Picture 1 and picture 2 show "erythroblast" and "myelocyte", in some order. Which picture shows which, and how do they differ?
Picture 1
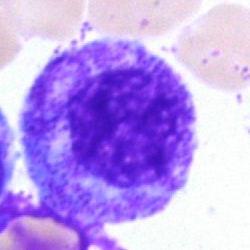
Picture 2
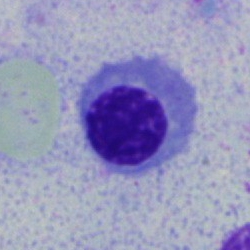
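In picture 1 the cell is a myelocyte; in picture 2 it is an erythroblast. The myelocyte's nucleus sits off-centre toward the right side, and its cytoplasm is widest on the left. To the left of the nucleus, a pale, weakly stained zone lies within that cytoplasm.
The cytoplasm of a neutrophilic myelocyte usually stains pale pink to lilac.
The erythroblast's nucleus is also off-centre, but toward the lower left of the cell. Its chromatin is dark purple and coarsely clumped, with small paler patches between the clumps. A moderate rim of blue cytoplasm surrounds the nucleus, and no granules are seen in it. Unlike a smooth circle, the erythroblast's outline is irregular, with shallow angular bumps. To its left, separate from it, lies a pale round cell without a nucleus.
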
